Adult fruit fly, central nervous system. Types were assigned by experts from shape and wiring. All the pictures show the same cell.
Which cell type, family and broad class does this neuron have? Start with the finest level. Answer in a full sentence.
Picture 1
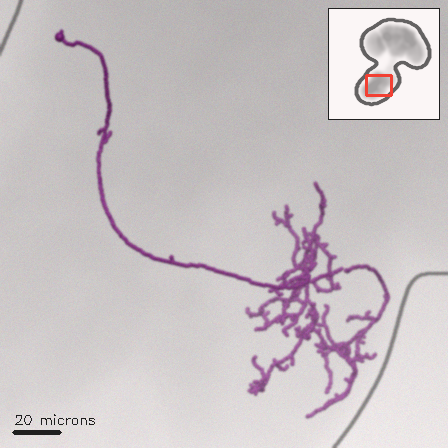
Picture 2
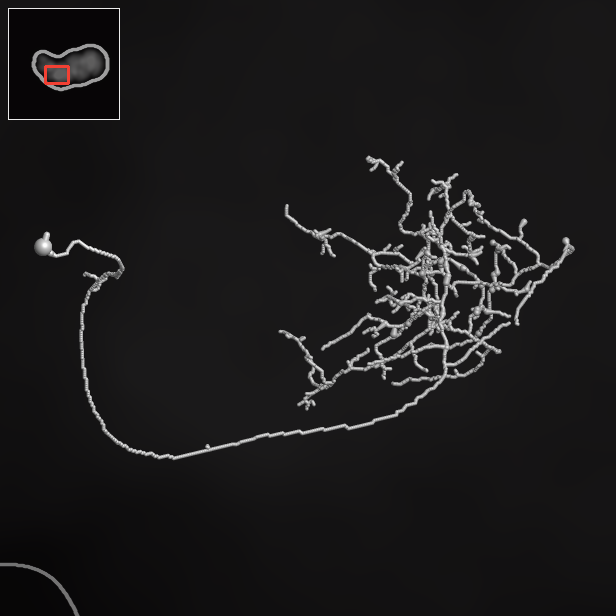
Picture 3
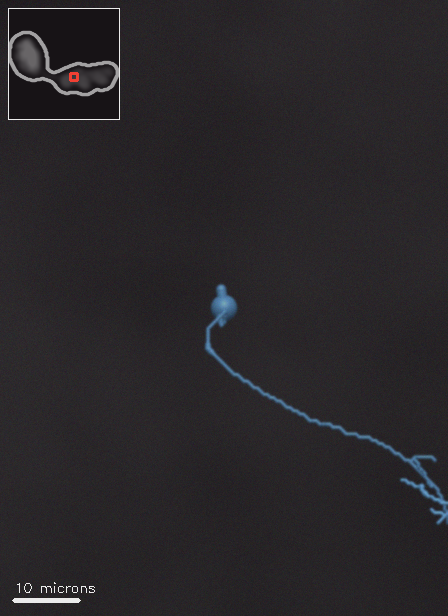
Type IN01A076 of hemilineage 01A, a nerve-cord intrinsic neuron.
